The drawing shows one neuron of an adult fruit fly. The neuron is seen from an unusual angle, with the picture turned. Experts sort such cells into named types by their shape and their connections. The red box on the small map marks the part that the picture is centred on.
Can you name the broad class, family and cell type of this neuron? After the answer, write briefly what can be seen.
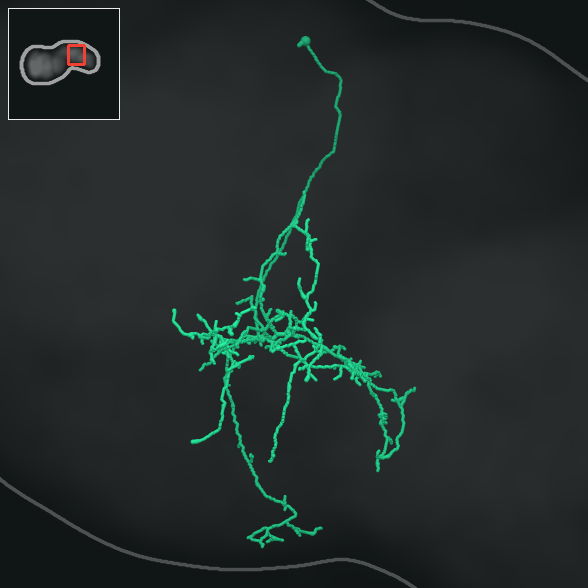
This is a nerve-cord intrinsic neuron. Its family is hemilineage 06B. It is of cell type IN06B071. The cell body is at the top of the picture. The picture shows dozens of branch ends.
